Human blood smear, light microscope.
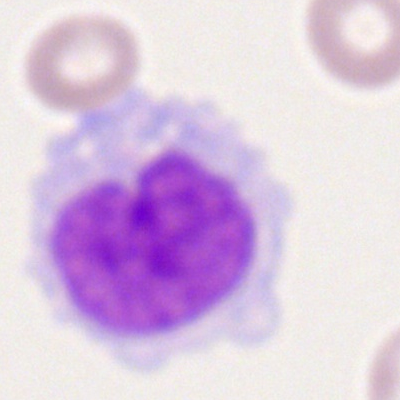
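Monocyte in a stained blood smear, the cell in the middle. Its nucleus sits in the lower part of the cell and has a notch in its upper edge. The chromatin is mostly fine, with a few darker patches. The widest band of cytoplasm lies above the nucleus.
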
